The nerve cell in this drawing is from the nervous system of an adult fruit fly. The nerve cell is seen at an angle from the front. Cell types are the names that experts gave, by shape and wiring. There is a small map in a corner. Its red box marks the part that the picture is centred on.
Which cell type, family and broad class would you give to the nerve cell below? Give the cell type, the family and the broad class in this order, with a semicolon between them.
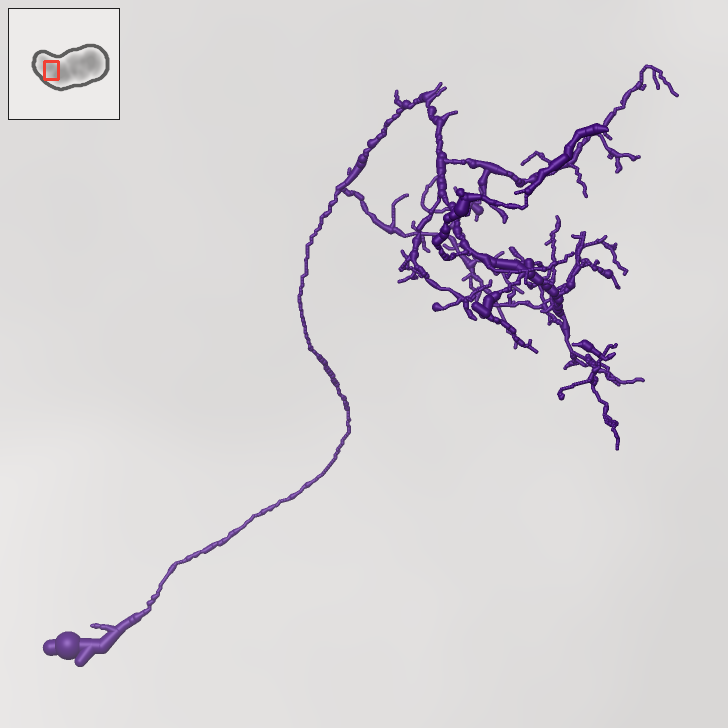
IN03B072; hemilineage 03B; nerve-cord intrinsic neuron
